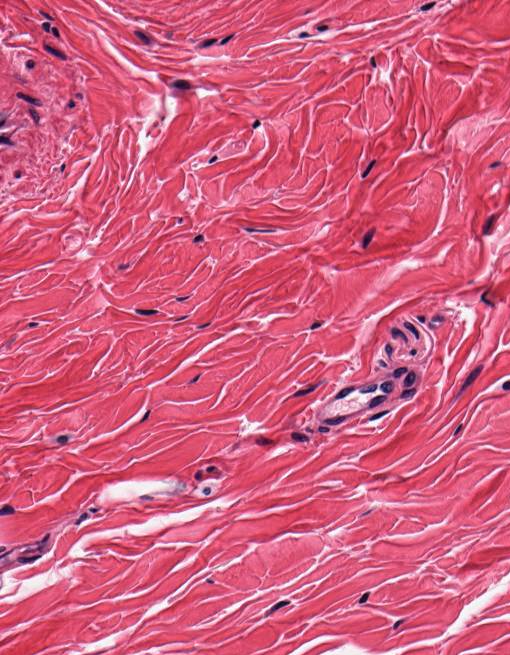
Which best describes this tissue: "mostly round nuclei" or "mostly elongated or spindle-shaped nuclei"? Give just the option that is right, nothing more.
Mostly elongated or spindle-shaped nuclei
